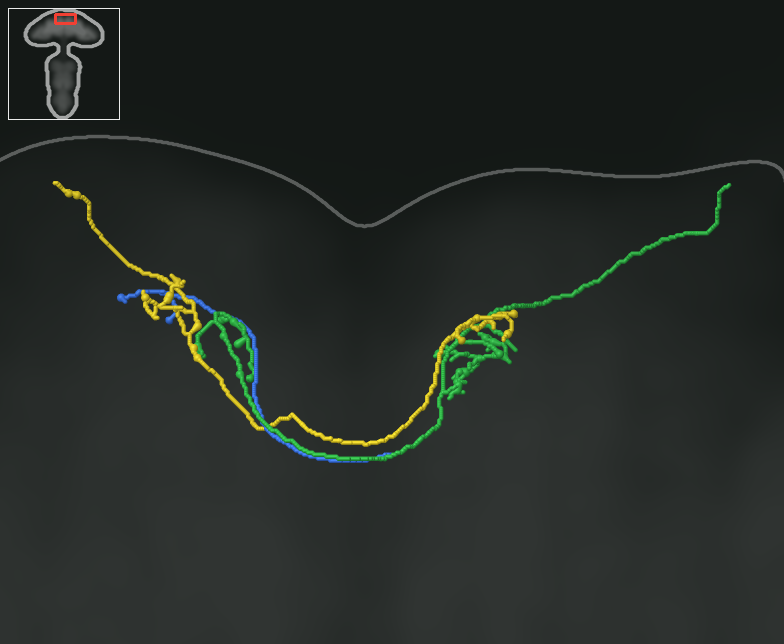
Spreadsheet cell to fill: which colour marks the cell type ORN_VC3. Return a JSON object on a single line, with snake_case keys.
{"colour": "yellow"}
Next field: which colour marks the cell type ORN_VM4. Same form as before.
{"colour": "blue"}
